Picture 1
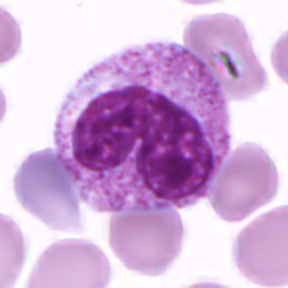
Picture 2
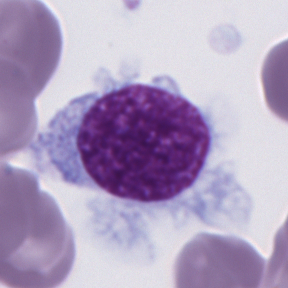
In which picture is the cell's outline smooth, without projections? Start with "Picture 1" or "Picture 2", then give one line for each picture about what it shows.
Picture 1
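In picture 1: The cell has a round, smooth outline.
In picture 2: The cell outline is irregular, with fine ragged projections along much of its margin.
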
